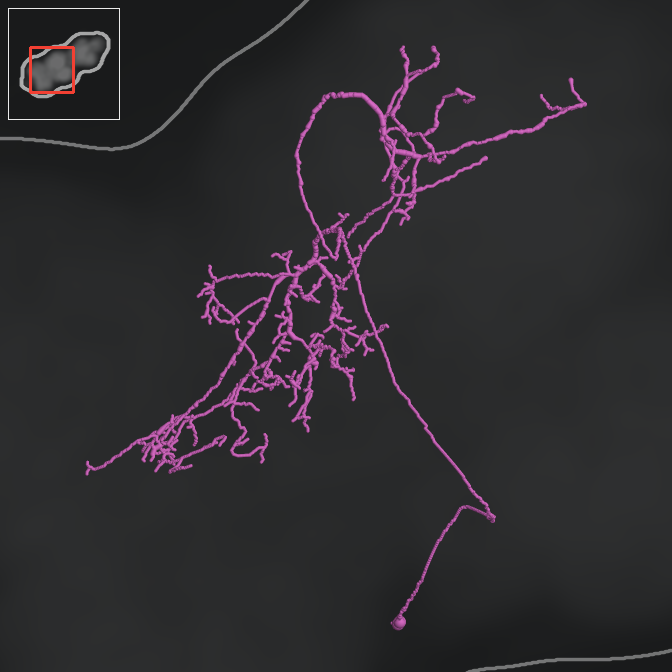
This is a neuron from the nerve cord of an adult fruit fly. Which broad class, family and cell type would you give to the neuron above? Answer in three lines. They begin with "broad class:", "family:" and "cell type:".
broad class: nerve-cord intrinsic neuron
family: hemilineage 01A
cell type: IN01A050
